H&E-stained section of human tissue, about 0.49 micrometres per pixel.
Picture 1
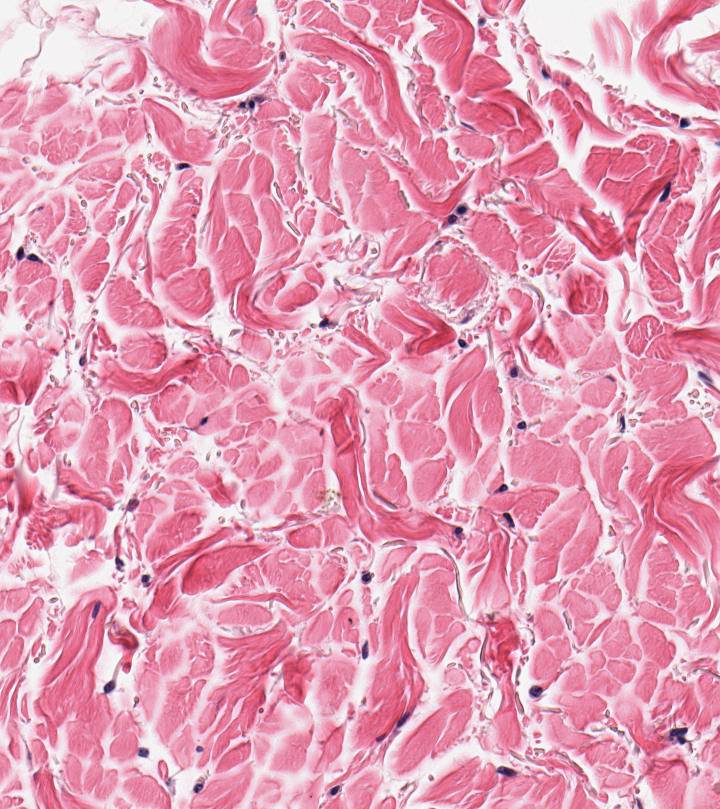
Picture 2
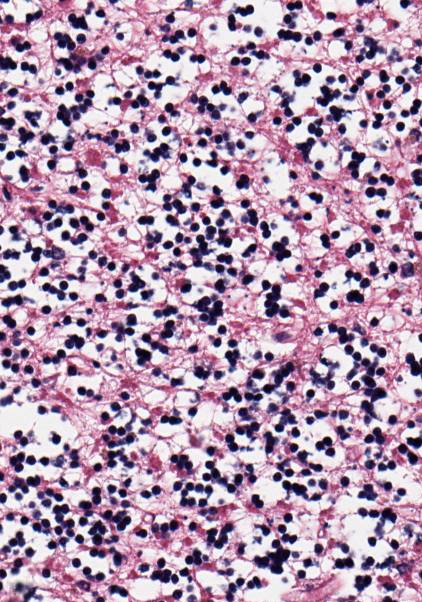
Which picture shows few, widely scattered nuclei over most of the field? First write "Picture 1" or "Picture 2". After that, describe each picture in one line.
Picture 1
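What picture 1 shows: Nuclei are sparse, small and dark blue, lying scattered between the fibre bundles.
What picture 2 shows: Small cells fill the whole field as a diffuse sheet without glands, layers or other organised units.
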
